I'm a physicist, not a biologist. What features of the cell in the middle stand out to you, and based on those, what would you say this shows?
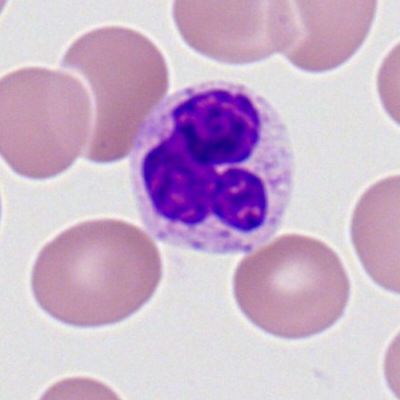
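Dark purple, coarsely clumped chromatin fills a nucleus divided into three lobes. The cytoplasm is pale lilac and holds fine purplish granules scattered throughout. The cell is a segmented neutrophil.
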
